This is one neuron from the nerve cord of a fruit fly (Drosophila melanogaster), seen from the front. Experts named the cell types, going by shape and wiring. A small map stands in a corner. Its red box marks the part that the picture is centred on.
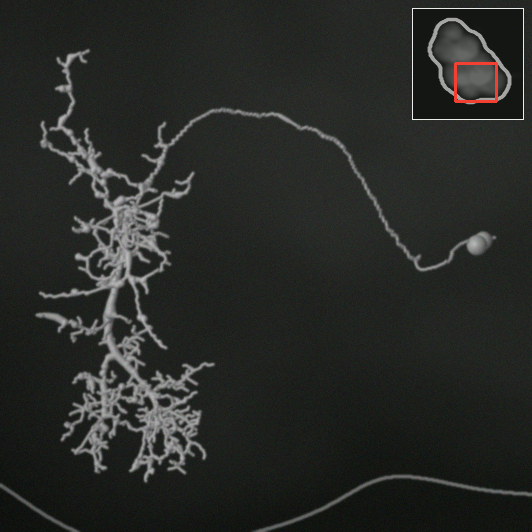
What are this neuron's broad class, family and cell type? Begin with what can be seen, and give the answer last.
As drawn here it is about as wide as it is tall. Its broad class is nerve-cord intrinsic neuron. The family is hemilineage 12B. It is of cell type IN12B043.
